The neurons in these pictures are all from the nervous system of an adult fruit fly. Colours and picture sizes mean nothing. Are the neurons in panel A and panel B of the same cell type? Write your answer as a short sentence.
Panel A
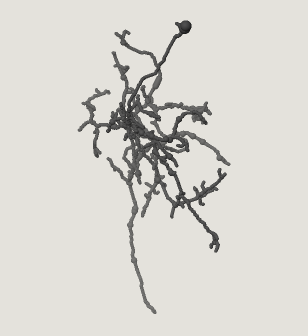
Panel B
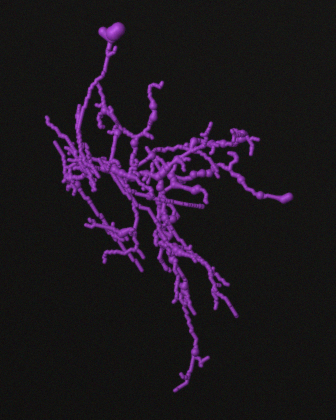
They are of the same cell type.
